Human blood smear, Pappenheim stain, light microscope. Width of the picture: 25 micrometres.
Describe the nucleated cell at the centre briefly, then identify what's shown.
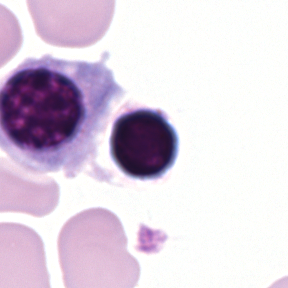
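Just right of that larger nucleated cell with pale bluish-grey cytoplasm is ours. Smooth edge, no projections, only a very thin rim of cytoplasm round the nucleus, and no nucleoli showing. That one's a normoblast.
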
